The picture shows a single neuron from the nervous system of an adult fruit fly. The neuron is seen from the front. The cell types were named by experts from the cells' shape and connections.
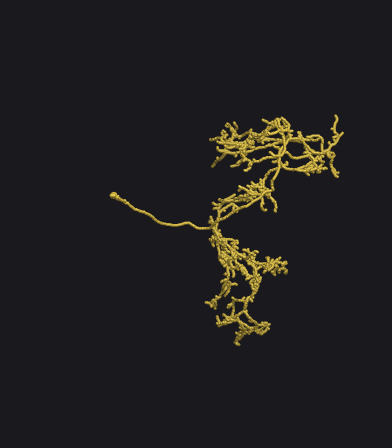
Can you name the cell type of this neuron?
mALB5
